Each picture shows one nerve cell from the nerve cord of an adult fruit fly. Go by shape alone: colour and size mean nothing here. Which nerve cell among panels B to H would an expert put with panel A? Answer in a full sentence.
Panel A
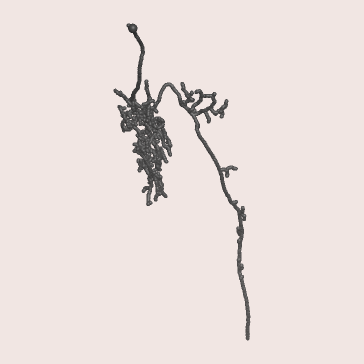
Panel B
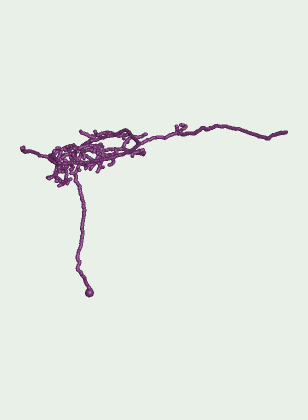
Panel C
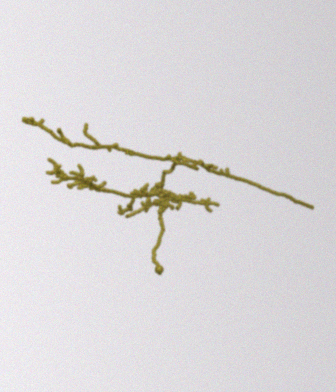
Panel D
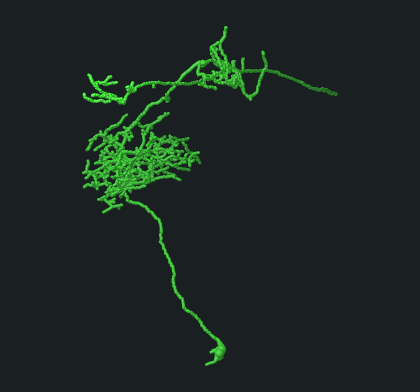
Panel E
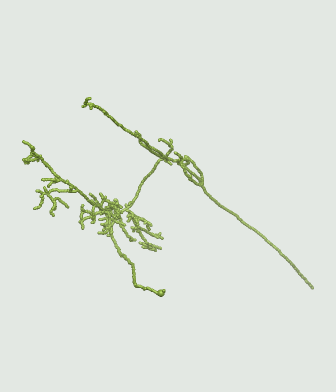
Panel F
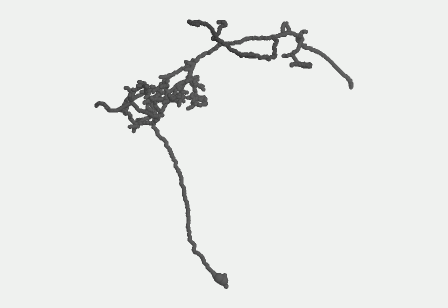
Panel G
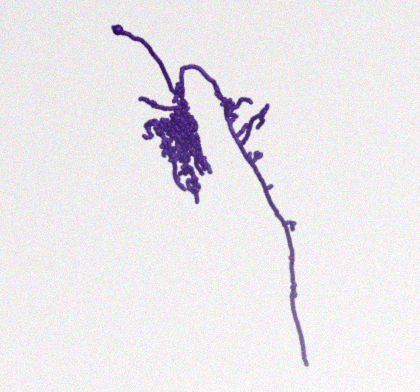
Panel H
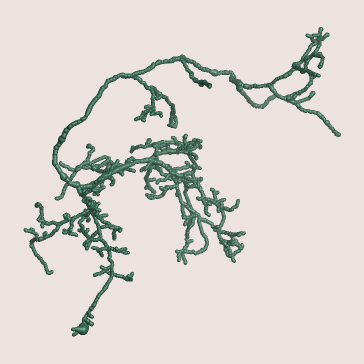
Panel G shows a nerve cell of the same cell type.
